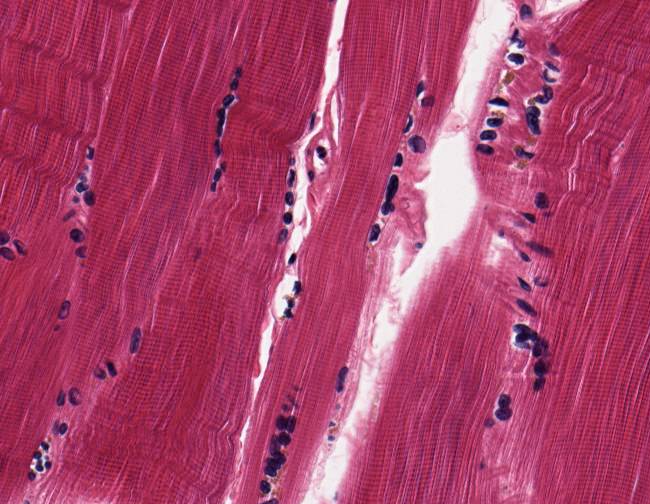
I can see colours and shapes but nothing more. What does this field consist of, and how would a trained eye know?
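The field shows skeletal muscle. Fine, regular cross-striations run across the fibres throughout, and their cytoplasm is uniformly and strongly eosinophilic, a deep pink-red.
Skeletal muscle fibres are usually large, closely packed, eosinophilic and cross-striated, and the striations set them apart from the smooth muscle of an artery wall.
Narrow white clefts separate groups of fibres, the widest lying centre to right; no fat cells are present.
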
